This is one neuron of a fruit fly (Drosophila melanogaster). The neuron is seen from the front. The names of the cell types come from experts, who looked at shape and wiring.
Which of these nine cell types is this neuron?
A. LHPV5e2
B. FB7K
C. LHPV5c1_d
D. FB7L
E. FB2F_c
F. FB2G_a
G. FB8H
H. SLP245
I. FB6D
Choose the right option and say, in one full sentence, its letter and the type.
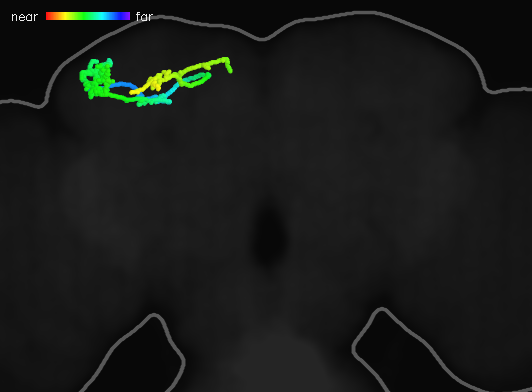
With respect to cell type, the neuron is SLP245, option H.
